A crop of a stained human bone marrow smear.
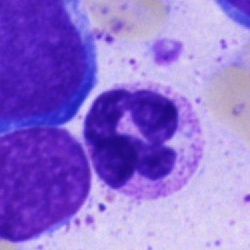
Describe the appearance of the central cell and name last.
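The cell has a smooth, round outline. Its nucleus is divided into several lobes that remain joined, arranged around a small pale gap at the centre. The chromatin is dark purple and densely clumped. This is a segmented neutrophil.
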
